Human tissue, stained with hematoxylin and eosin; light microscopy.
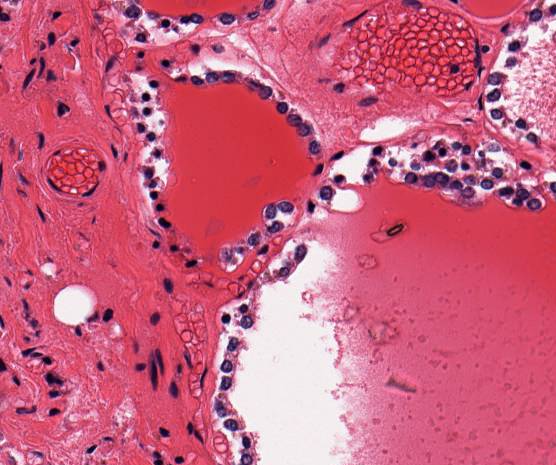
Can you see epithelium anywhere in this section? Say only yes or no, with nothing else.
Yes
